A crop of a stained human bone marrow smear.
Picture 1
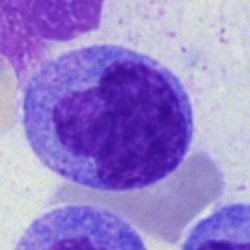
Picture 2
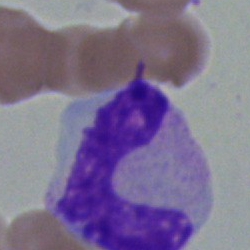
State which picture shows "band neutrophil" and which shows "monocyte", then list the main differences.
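The monocyte is in picture 1, and the band neutrophil is in picture 2. In picture 2 the nucleus is one curved, unsegmented band, bent into a C that opens toward the right.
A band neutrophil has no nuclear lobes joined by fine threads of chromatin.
That band neutrophil's chromatin is dark purple and coarsely clumped, with small paler patches between the clumps.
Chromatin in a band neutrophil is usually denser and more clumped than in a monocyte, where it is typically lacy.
A moderate amount of pale lilac cytoplasm fills the hollow of its curve on the right.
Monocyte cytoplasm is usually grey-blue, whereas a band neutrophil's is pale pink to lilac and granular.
The monocyte, by contrast, has a kidney-shaped nucleus, notched on its upper-left side and set toward the right of the cell, with a moderate rim of cytoplasm that is widest on the left. Both outlines are smooth, the monocyte's round to slightly oval and the band neutrophil's roughly rounded with a pale edge, and neither cell shows vacuoles. A pale red cell lies partly beneath the monocyte's lower-right edge.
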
